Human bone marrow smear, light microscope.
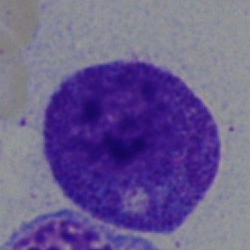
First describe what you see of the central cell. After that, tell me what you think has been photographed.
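Broadly round to oval, smooth edge. Dark purple nuclear material fills almost the whole cell; little or no cytoplasm visible. Two darker purple rounded patches in upper and central nucleus. Small pale patch in lower part of cell. Cell: promyelocyte.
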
